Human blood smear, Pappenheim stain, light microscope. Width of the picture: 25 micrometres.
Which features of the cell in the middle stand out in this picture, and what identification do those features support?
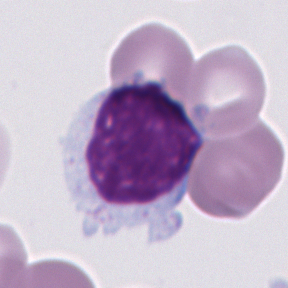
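The cell has an irregular outline and a ragged cytoplasmic border. Its nucleus lies off-centre, toward the upper right. The pale blue cytoplasm forms a broad rim on the left and lower side, scant on the right. The cell is a large granular lymphocyte.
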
